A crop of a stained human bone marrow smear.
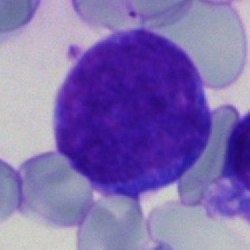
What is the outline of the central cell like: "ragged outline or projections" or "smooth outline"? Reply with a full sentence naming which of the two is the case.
Along its outline, the cell is smooth, with no projections.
